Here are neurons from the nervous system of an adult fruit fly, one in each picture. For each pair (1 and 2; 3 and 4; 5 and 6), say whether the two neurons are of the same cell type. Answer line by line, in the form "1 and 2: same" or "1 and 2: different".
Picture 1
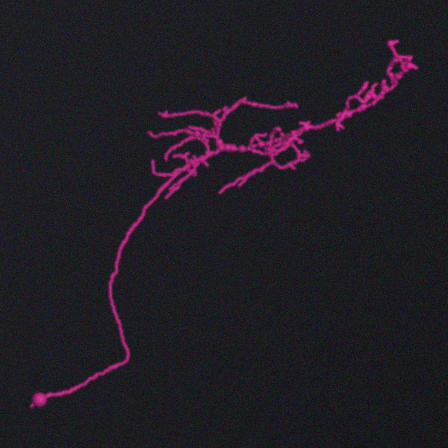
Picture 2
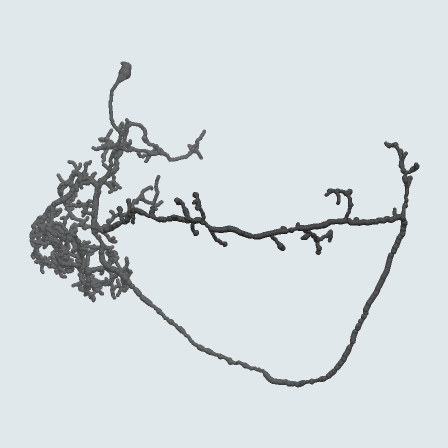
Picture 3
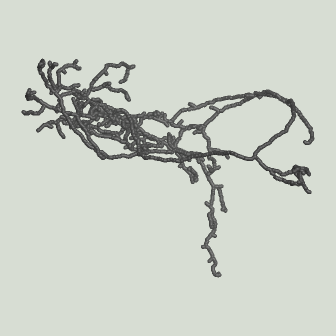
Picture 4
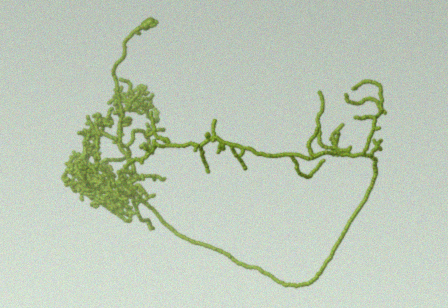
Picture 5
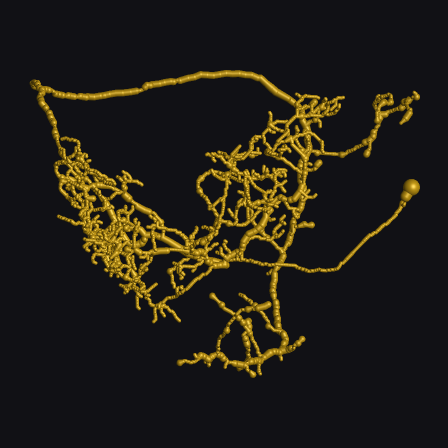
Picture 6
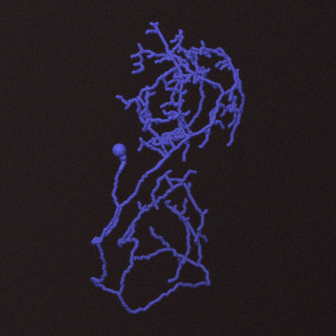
1 and 2: different
3 and 4: different
5 and 6: different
